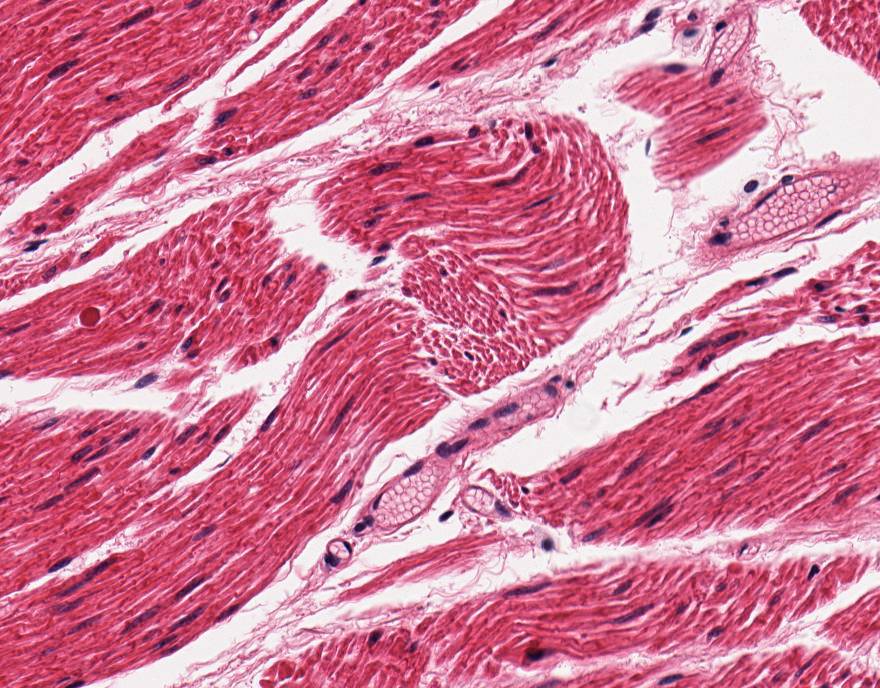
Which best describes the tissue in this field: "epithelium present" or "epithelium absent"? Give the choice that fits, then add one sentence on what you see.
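Epithelium absent. No epithelium is seen anywhere in the field.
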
